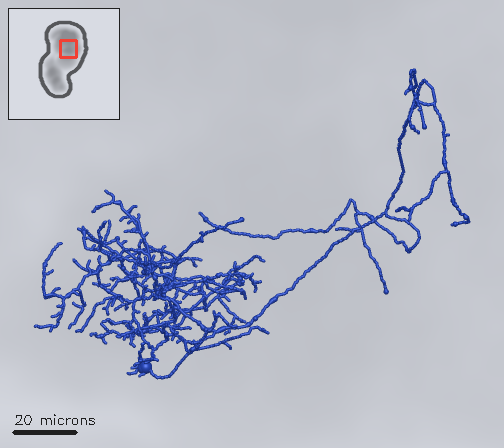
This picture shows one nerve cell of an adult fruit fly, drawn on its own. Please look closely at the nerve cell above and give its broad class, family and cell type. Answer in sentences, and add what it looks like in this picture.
Its broad class is central-brain intrinsic neuron. The family is hemilineage VLPl&p2_lateral. It is of cell type CB2257. Its cell body lies at the lower left of the picture. From left to right in the picture it spans about 140 microns. The picture shows dozens of branch ends.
